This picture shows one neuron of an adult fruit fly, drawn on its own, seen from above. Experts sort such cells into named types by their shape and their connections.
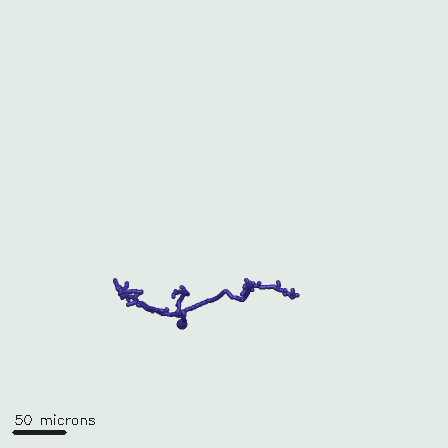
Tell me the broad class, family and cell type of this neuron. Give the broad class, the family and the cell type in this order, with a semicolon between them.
central-brain intrinsic neuron; hemilineage DM6_posterior; CB1997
